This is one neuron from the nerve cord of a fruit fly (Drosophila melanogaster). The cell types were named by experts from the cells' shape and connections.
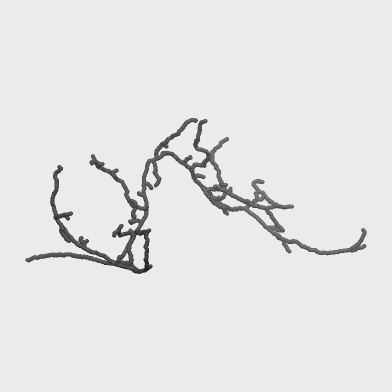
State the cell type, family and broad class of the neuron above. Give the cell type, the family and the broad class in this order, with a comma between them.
DNge022, DNge, descending neuron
